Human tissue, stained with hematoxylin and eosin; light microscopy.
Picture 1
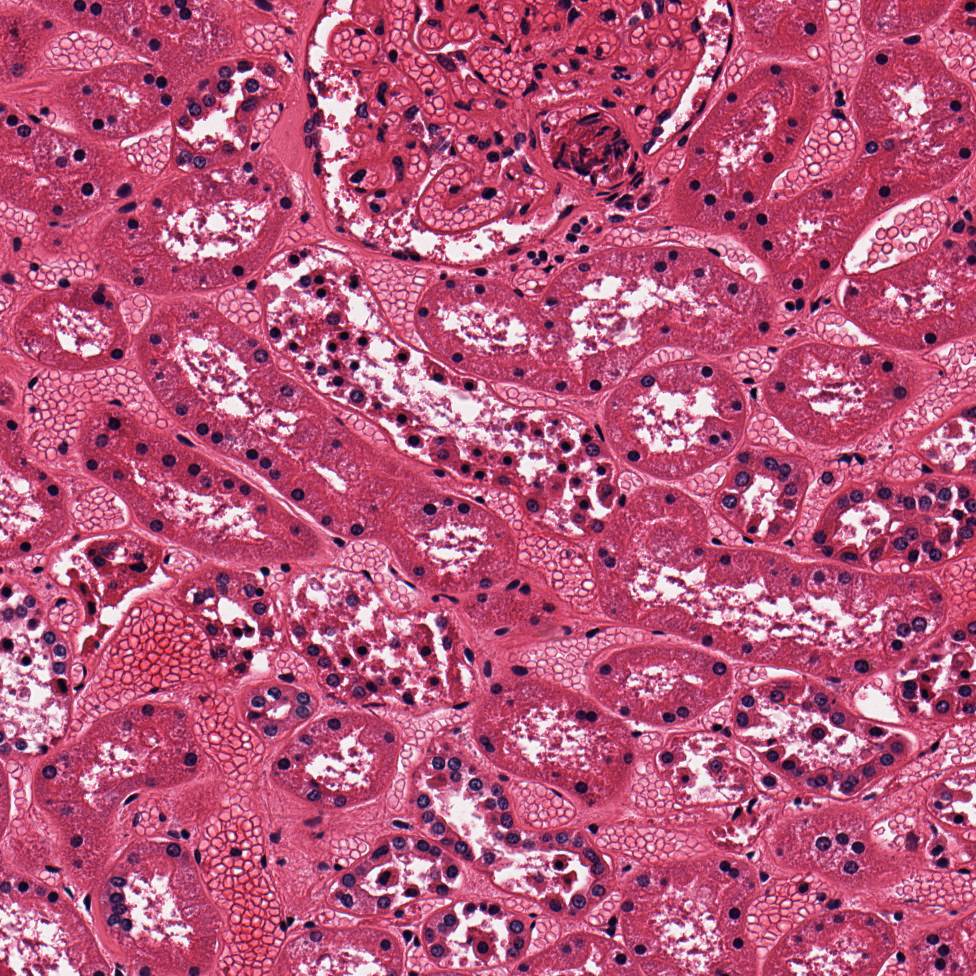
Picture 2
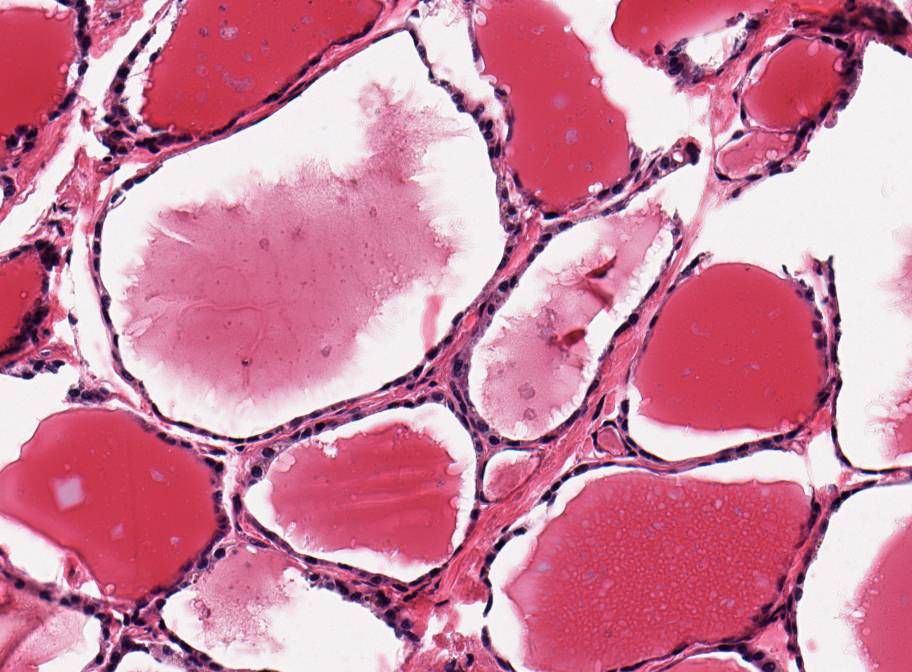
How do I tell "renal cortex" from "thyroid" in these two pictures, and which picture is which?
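Picture 1: renal cortex. Picture 2: thyroid. Renal cortex: one glomerulus, top centre, coiled capillary loops within a clear space. Tubules lined by cuboidal cells with round dark nuclei and abundant granular pink cytoplasm; many lumens hold pale, frothy pink material with irregular white gaps. Larger vessel, lower left, solidly packed with red blood cells. Thyroid: follicles lined by a single layer of flattened epithelial cells, with small, dark nuclei evenly spaced along the walls. No papillary infoldings into any follicle lumen; thin pink connective tissue septa between follicles, no lymphoid aggregates.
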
